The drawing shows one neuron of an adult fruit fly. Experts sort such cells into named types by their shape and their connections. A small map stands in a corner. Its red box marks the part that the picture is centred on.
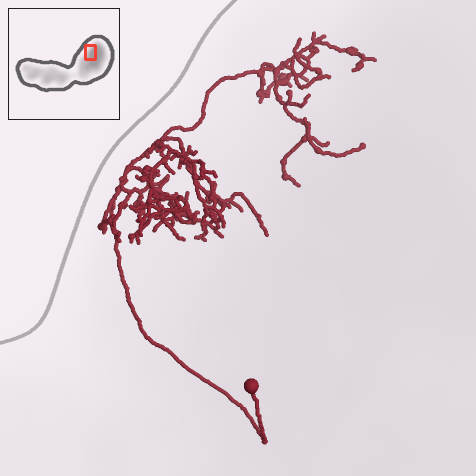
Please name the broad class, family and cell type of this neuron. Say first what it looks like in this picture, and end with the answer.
The cell body is at the bottom of the picture. The picture shows dozens of branch ends. It is a central-brain intrinsic neuron. Its family is hemilineage LHa3. It is of cell type LHAV3b6_b.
